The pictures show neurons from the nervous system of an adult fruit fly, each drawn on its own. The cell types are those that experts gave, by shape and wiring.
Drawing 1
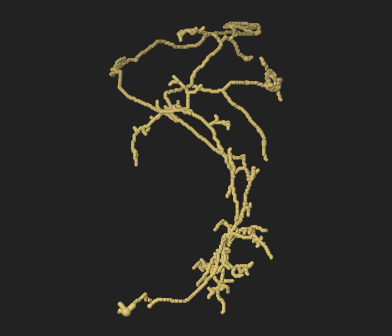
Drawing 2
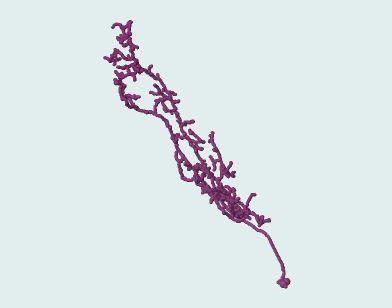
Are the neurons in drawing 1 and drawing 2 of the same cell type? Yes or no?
no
